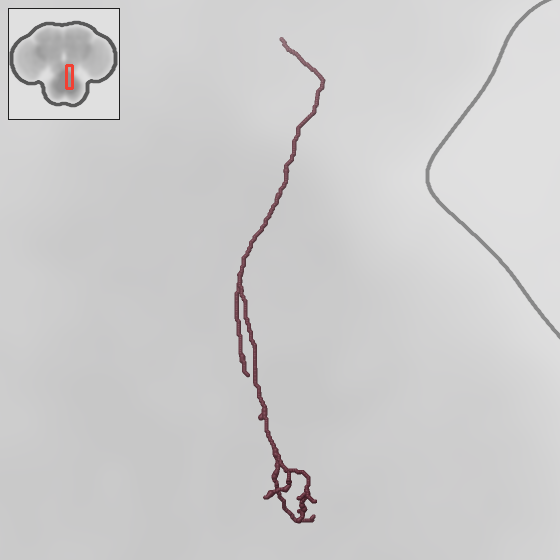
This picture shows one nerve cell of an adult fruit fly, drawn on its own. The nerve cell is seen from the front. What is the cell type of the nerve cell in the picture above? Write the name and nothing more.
SNpp02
